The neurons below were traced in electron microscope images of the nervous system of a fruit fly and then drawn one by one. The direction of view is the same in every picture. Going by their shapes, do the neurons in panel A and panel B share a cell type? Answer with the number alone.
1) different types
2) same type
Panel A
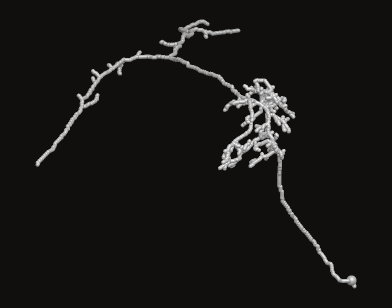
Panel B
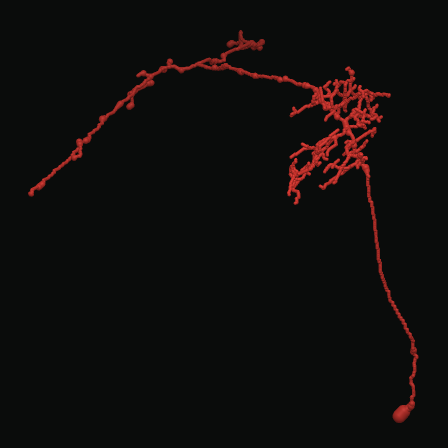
2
